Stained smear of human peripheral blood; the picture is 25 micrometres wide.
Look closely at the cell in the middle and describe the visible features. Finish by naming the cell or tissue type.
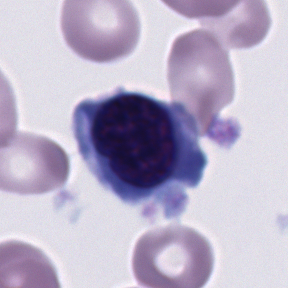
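Chromatin stains very dark purple and looks dense. Cell outline irregular and angular rather than smoothly round. Cytoplasm: broader rim at left and right than across the top, no visible granules. Name: normoblast.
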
